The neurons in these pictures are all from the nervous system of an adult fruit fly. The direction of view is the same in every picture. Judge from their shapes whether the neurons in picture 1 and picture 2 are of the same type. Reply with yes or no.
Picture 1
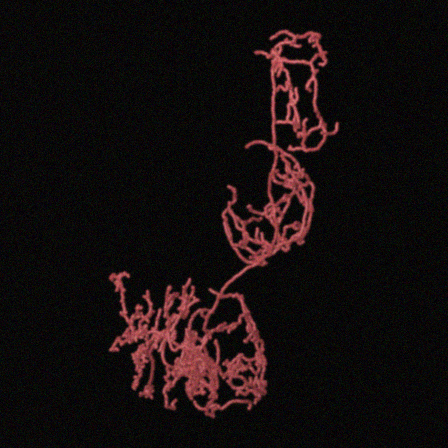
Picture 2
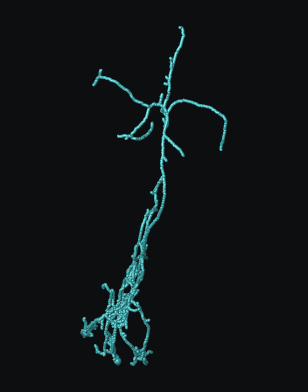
no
